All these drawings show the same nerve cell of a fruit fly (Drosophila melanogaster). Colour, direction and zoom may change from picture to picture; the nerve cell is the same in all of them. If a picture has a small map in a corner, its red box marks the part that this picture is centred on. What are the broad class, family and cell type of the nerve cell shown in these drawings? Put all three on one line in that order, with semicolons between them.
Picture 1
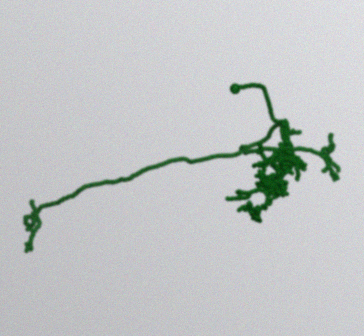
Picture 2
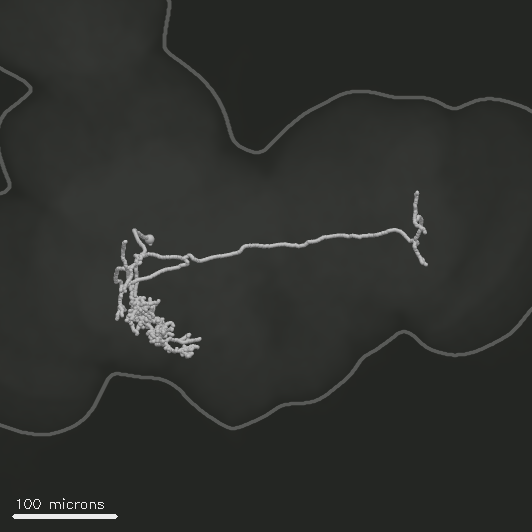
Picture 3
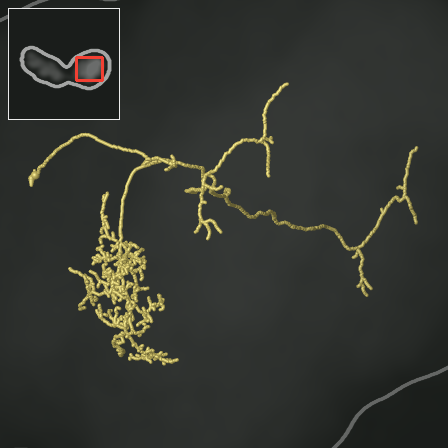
central-brain intrinsic neuron; hemilineage VLPl&p2_posterior; CB1074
